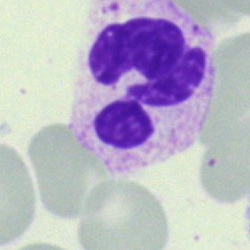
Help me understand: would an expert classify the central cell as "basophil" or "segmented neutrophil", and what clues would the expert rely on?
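This one is a segmented neutrophil, not a basophil. First check, the granules: they are fine and pinkish-purple, scattered through the cytoplasm, not coarse and dark.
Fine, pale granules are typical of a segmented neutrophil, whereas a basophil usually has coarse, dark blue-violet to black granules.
Next, the chromatin is dark purple and densely condensed, the cytoplasm is plentiful and pale pink-lilac, and the outline is roughly oval with a smooth edge.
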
